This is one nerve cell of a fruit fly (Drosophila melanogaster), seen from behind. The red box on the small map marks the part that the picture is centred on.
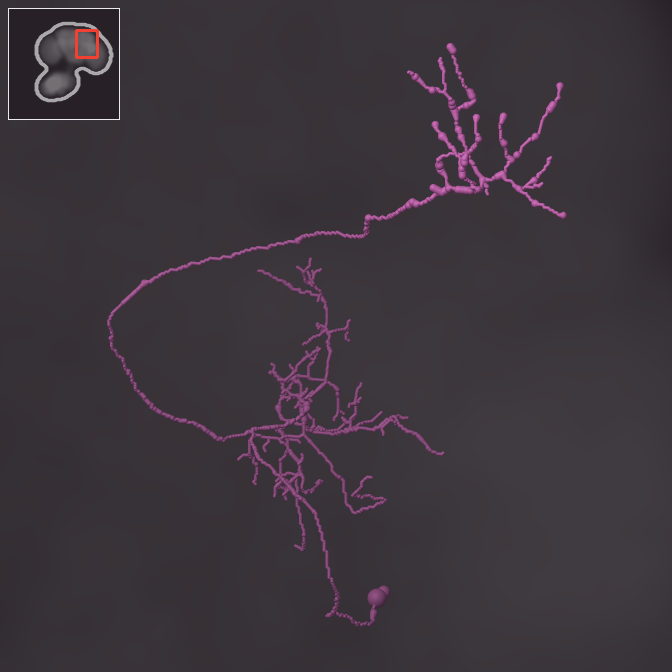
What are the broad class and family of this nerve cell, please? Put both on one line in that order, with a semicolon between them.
central-brain intrinsic neuron; hemilineage ALv1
